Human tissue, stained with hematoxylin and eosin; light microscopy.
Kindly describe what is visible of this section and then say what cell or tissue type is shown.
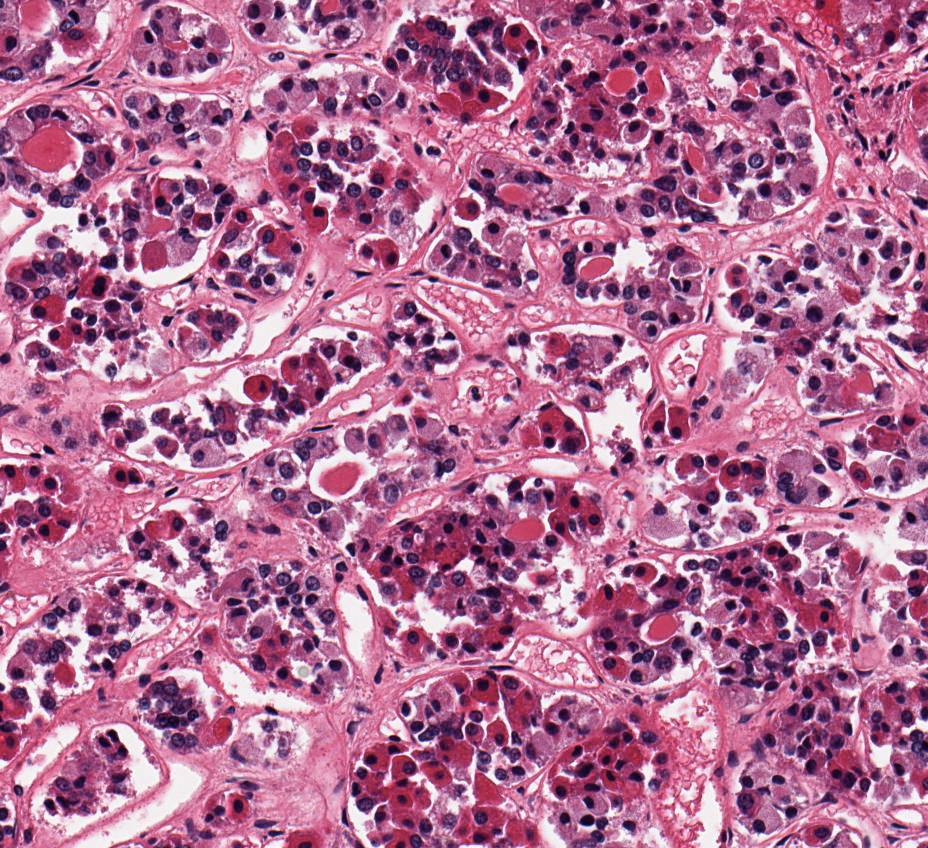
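Cells across the whole field are grouped into rounded nests separated by thin septa. The nest cells have round, dark nuclei of fairly uniform size, and scattered among the nests are cells with intensely red eosinophilic cytoplasm. The septa are pink fibrous strands containing flattened, elongated nuclei. The tissue is pituitary.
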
